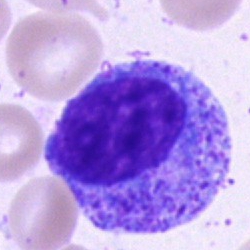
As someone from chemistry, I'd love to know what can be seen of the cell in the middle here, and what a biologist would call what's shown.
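Roughly round, the cell seems to have its nucleus set off-centre toward the upper left. Below and to the right of that nucleus, the cytoplasm makes a wide rim. Scattered through it I can see numerous dark purple granules. So this is a promyelocyte.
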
